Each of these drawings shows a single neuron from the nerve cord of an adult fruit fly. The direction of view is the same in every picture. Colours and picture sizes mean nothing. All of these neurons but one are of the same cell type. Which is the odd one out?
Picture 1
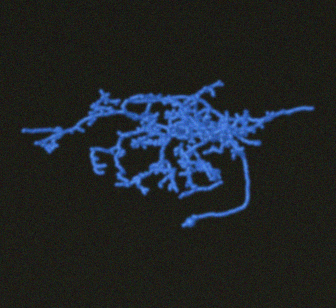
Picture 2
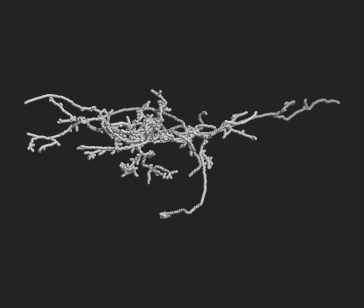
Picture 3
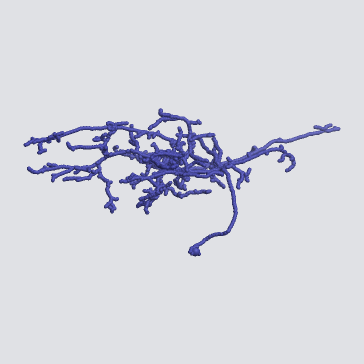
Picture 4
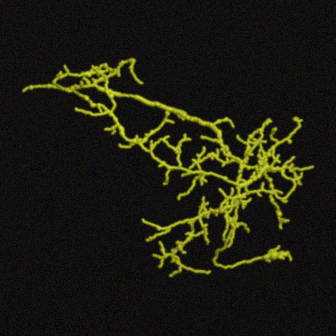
4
